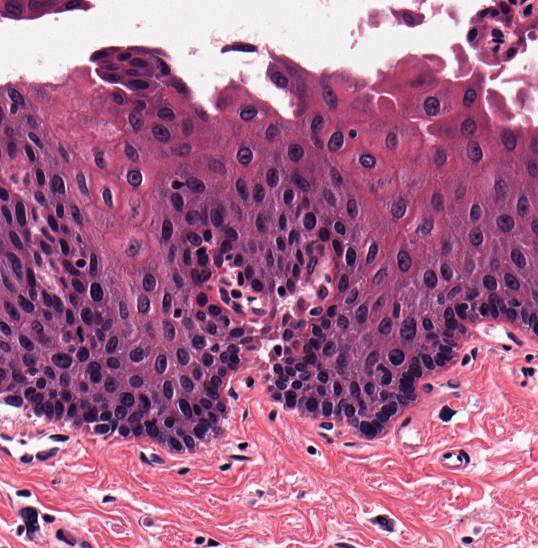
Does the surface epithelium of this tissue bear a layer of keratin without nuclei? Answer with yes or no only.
No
